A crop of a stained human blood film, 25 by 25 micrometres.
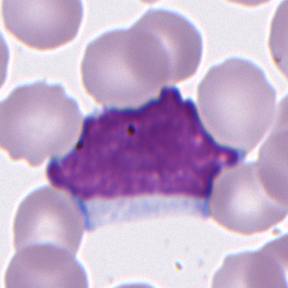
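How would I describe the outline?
Irregular and angular, with several pointed corners, and small pointed projections sticking out along the upper edge.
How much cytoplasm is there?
Only a narrow band along the lower edge of the cell.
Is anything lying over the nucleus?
Yes, two small dark dots over its upper left part.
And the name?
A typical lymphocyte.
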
